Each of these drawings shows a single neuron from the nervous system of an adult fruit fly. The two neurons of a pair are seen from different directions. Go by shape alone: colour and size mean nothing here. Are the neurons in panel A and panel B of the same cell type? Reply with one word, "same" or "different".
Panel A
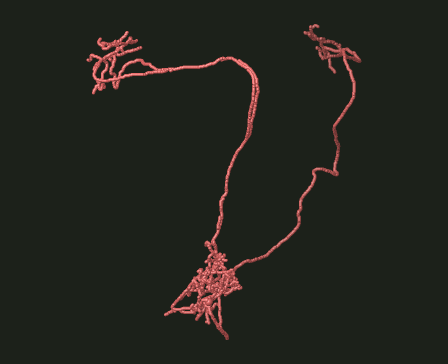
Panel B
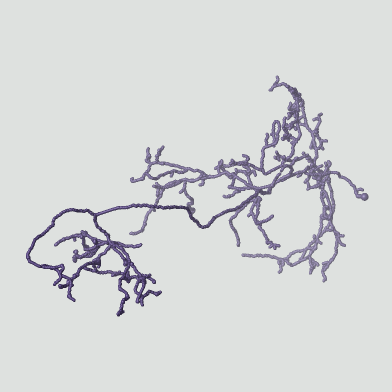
different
